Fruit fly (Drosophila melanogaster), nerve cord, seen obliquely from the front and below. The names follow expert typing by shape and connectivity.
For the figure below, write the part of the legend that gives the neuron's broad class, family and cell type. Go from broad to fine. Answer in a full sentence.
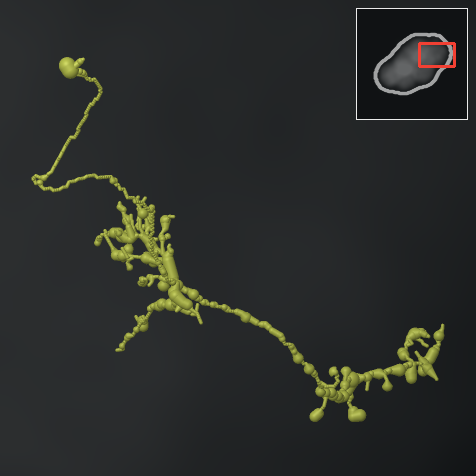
A nerve-cord intrinsic neuron of hemilineage 14A, type IN14A077.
